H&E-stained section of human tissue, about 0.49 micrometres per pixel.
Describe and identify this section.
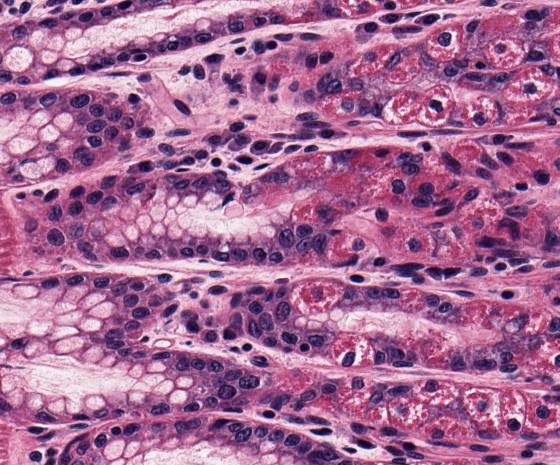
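Elongated glands run in parallel, roughly horizontally, across the field, with narrow, slit-like lumina. Pale left-hand cells have clear, finely vacuolated cytoplasm and dark nuclei pressed toward the gland base. Large right-hand cells have coarsely granular red-pink cytoplasm and round, central nuclei. This is stomach.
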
